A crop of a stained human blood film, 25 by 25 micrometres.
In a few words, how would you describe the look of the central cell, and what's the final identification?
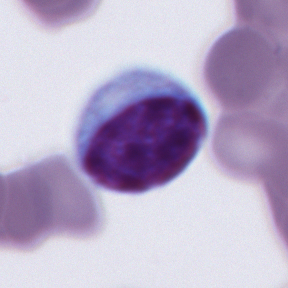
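Position: the nucleus lies off-centre toward the lower right of the cell; it is oval in outline and about 11 by 7 micrometres. Cytoplasm: a pale blue crescent along the upper left side, a moderate rim left by a nucleus that fills most of the cell. Chromatin: dark purple, clumped into darker patches separated by lighter areas. Name: typical lymphocyte.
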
